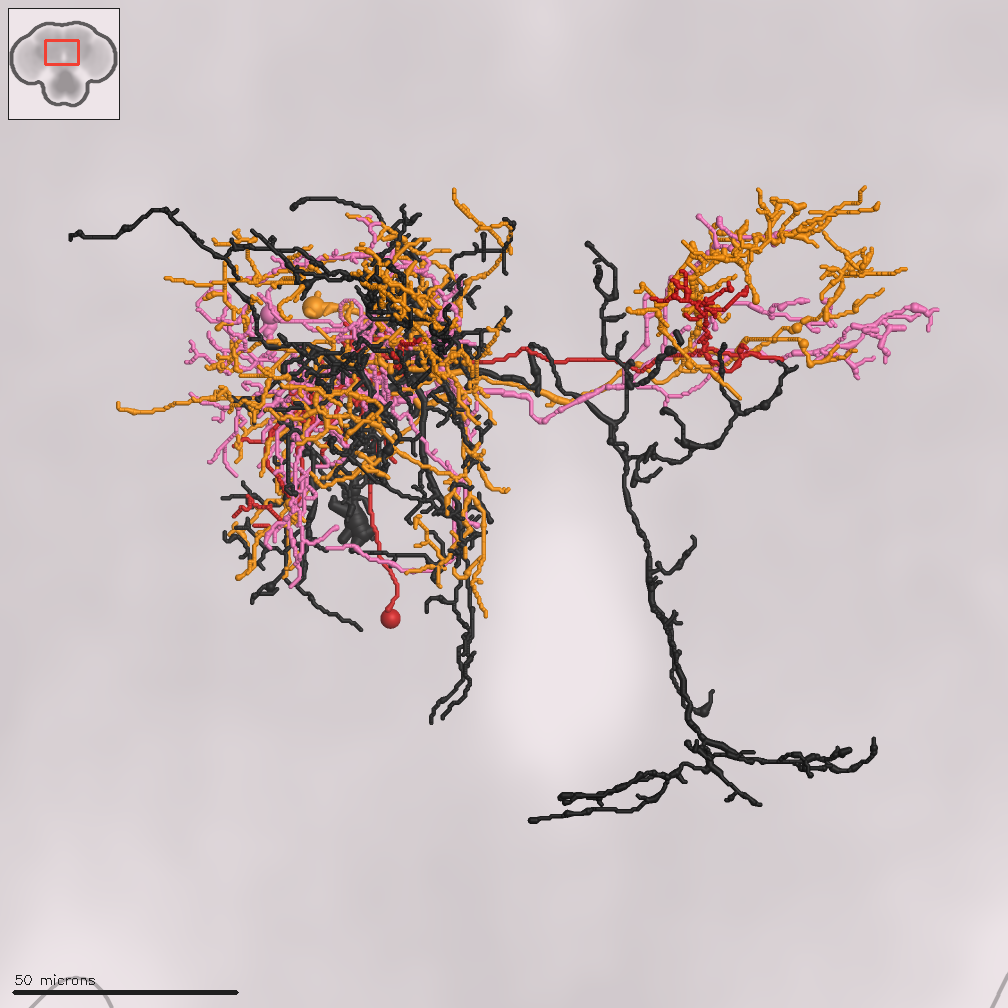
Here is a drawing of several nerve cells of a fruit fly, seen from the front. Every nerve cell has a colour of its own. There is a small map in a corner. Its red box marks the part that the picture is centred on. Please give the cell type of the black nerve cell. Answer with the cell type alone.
IB097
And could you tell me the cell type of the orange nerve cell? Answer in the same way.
IB092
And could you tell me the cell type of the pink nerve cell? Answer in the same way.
PS317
